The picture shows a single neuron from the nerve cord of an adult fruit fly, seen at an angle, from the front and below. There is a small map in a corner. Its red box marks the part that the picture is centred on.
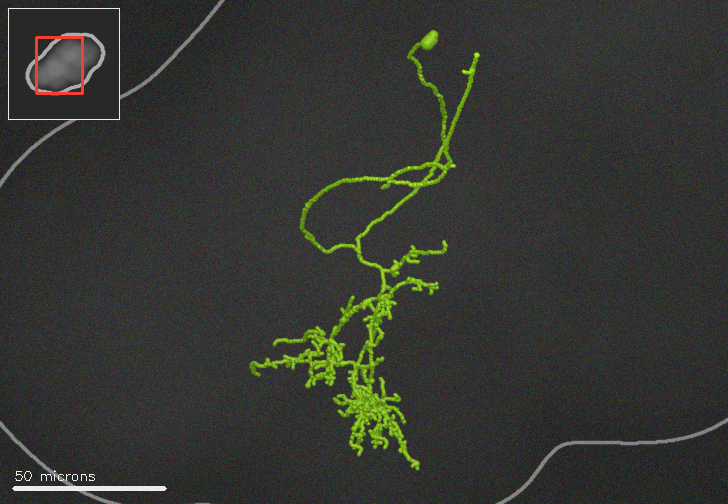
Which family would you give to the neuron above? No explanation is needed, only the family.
hemilineage 23B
